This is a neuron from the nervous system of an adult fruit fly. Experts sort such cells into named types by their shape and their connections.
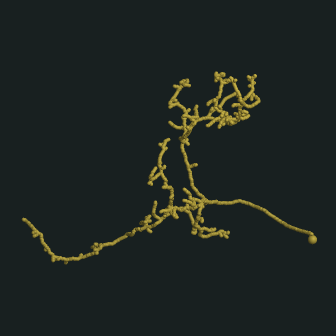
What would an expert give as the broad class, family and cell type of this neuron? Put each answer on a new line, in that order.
central-brain intrinsic neuron
hemilineage CREl1
SLP242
